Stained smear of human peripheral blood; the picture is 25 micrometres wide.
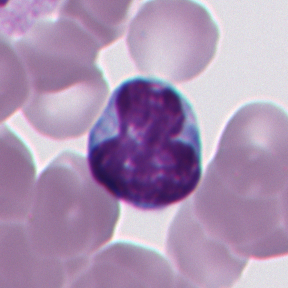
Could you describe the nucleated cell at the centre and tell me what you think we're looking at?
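Roughly round in outline, this cell is taken up mostly by its nucleus. Dark purple chromatin lies in coarse clumps. Around the nucleus runs a scant rim of pale blue cytoplasm. The cell is a typical lymphocyte.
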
